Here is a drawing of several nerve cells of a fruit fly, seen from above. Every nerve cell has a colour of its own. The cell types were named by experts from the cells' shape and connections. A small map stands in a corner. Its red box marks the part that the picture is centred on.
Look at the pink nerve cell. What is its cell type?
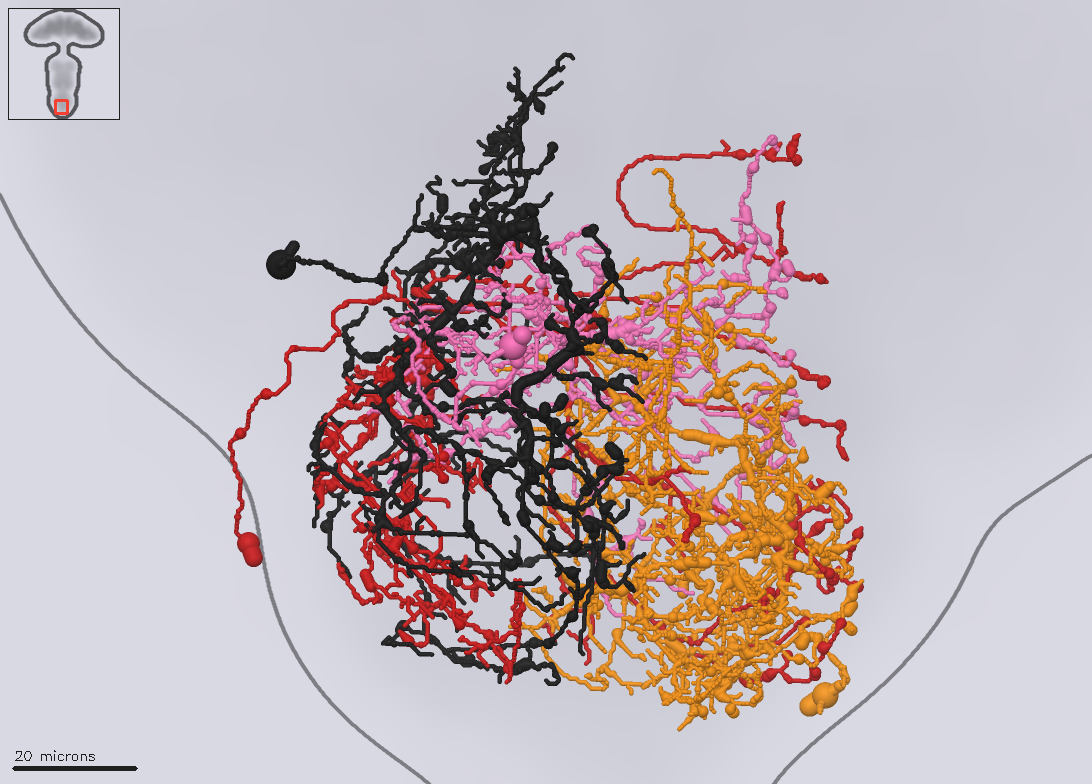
INXXX396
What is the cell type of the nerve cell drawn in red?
INXXX370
